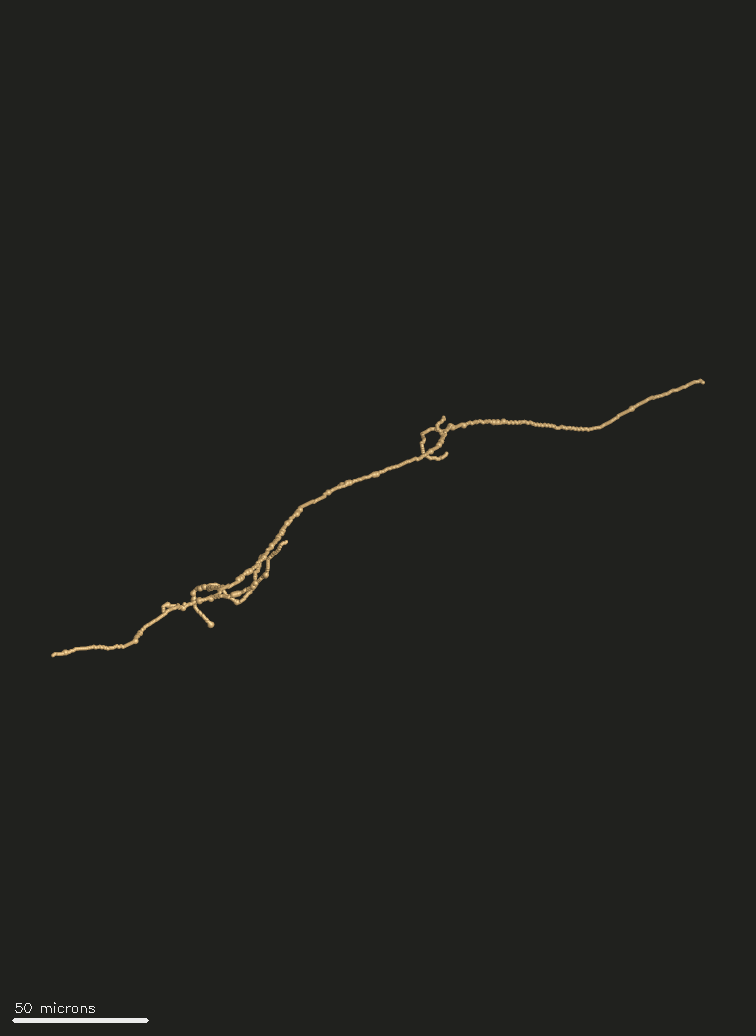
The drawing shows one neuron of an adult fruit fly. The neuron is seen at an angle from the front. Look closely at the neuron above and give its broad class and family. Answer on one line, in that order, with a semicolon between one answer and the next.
sensory neuron entering the nerve cord; class mechanosensory proprioceptive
